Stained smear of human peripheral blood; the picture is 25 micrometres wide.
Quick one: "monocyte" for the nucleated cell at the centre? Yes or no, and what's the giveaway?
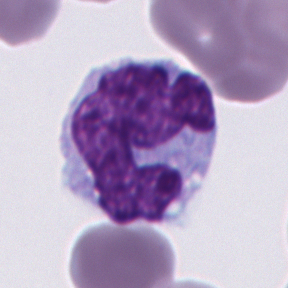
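The cell is roughly round with a slightly fuzzy edge and measures about 15 micrometres across, its nucleus filling about 70% of the cell's area. No distinct nucleoli are visible; the cytoplasm is pale grey-blue and holds no coarse dark granules. A red cell lies just below it, nearly touching.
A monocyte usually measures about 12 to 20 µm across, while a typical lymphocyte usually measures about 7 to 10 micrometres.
The measured size thus falls within the range for monocyte and above that for typical lymphocyte.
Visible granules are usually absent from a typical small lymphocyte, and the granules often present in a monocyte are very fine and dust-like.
The lack of coarse dark granules would therefore suit either name. Monocyte is the name that fits this cell.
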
